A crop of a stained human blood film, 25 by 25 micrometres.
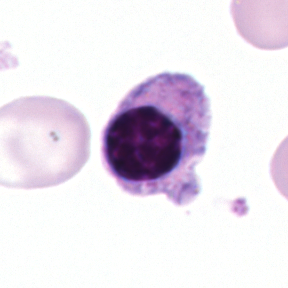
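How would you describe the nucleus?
It is round, about 7 micrometres across, with a smooth border that has no notch or indentation, and it fills about 40% of the cell's area; the cell itself is about 12 by 10 micrometres.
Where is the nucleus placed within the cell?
Toward the lower left, with most of the cytoplasm lying above and to the right of it.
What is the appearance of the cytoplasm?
It is a pale lilac-pink and holds fine, faint purplish granules.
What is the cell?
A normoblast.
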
